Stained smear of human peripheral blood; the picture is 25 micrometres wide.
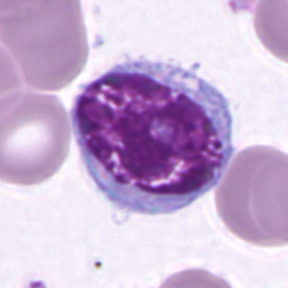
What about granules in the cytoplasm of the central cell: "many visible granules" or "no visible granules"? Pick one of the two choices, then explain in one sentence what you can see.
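No visible granules. No granules are seen in the cytoplasm.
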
